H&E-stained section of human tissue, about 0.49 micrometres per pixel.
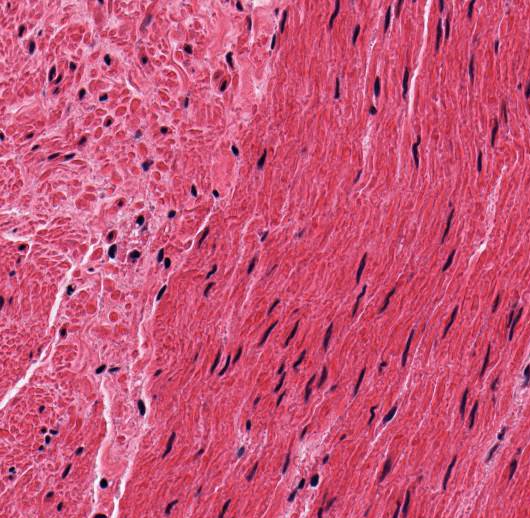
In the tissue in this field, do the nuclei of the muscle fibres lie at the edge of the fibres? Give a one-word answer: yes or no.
No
